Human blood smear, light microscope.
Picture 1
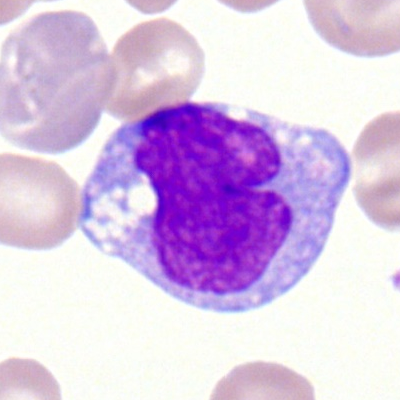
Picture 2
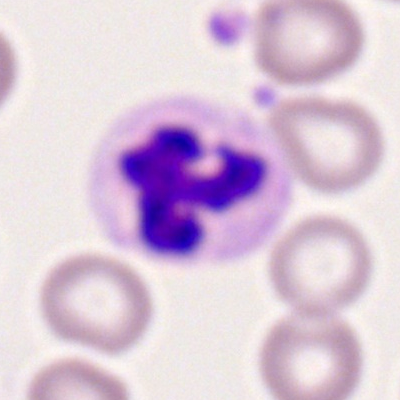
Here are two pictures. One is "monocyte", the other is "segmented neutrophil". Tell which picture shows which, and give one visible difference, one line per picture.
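In picture 1 we see a monocyte: A cluster of clear vacuoles lies in the cytoplasm on the left side of the cell.
In picture 2 we see a segmented neutrophil: No vacuoles are seen in the cytoplasm.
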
